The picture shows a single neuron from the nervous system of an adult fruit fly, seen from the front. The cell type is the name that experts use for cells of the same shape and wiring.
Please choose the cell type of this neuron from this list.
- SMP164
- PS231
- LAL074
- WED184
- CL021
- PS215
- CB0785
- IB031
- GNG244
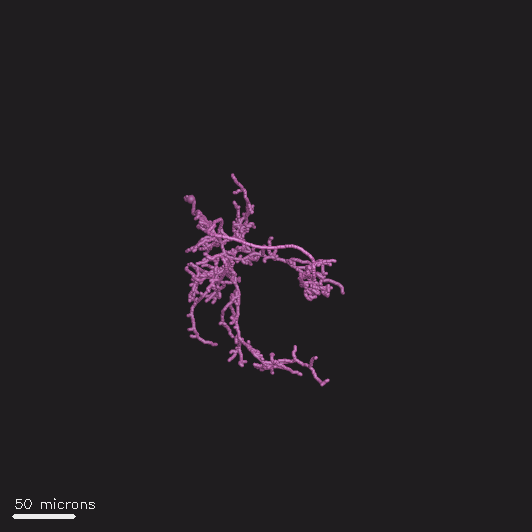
PS231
